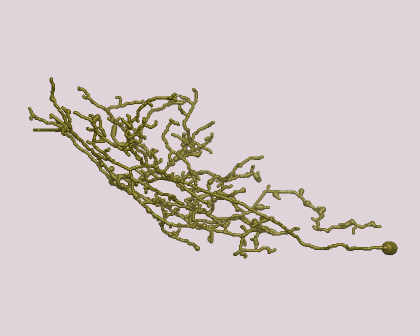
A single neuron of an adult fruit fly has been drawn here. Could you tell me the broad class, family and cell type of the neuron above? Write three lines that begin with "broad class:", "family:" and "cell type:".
broad class: nerve-cord intrinsic neuron
family: hemilineage 08A
cell type: IN08A047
